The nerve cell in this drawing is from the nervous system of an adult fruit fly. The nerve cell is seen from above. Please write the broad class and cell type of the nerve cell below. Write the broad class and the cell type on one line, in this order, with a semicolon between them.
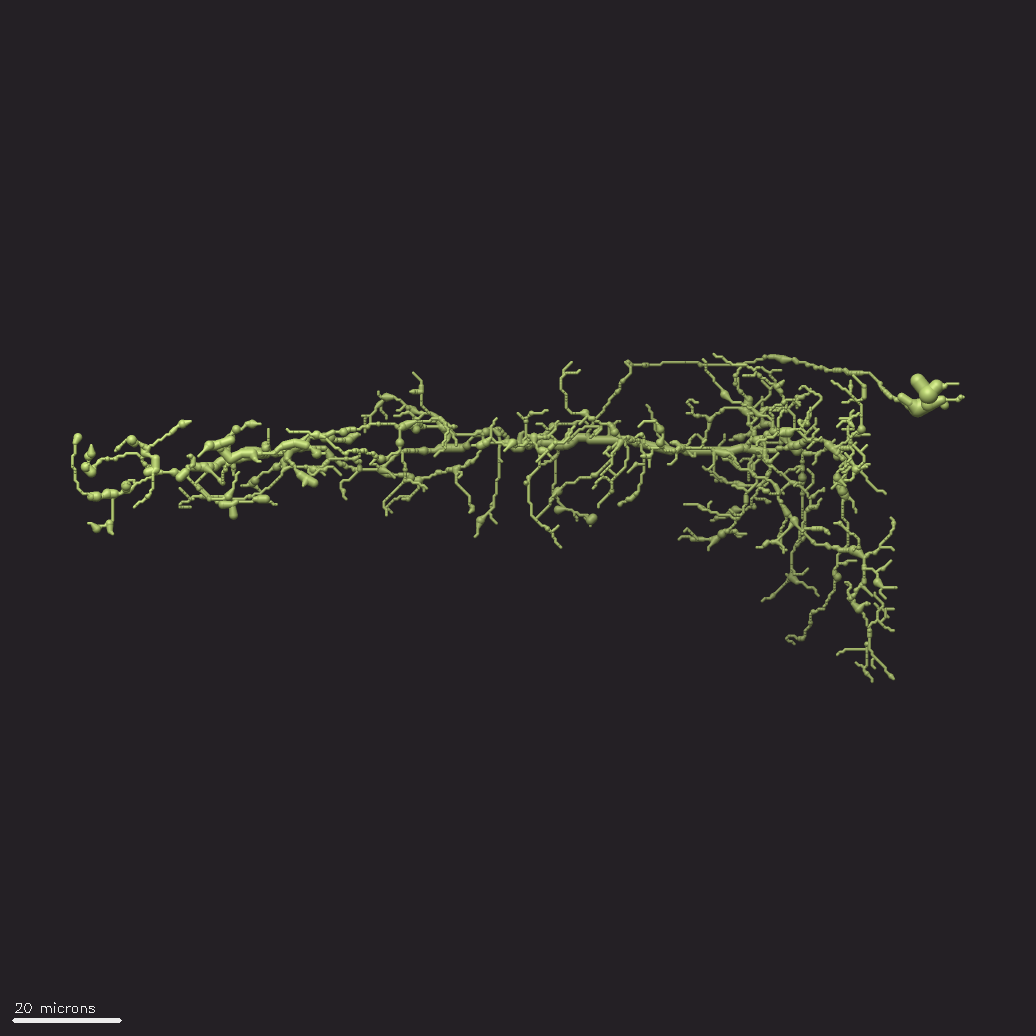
central-brain intrinsic neuron; GNG236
